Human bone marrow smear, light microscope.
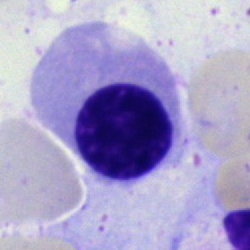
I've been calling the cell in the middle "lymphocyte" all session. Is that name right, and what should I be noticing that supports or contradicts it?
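Taking the chromatin first: it is dense, dark purple and coarsely clumped, which matches what is typical of a lymphocyte, so on its own it does not favour erythroblast.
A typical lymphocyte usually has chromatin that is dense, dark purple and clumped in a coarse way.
The cytoplasm is pale lavender-grey, which goes with erythroblast and against lymphocyte.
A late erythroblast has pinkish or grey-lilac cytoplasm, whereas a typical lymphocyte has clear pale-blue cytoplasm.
The cytoplasm is also abundant, and that counts against lymphocyte.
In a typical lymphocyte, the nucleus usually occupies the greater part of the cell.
The cytoplasm shows no granules, which agrees with erythroblast.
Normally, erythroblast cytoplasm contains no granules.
No nucleoli are visible in the nucleus, and red cells lie close beside the cell on its left and right. On balance, the cell is not a lymphocyte but an erythroblast.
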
